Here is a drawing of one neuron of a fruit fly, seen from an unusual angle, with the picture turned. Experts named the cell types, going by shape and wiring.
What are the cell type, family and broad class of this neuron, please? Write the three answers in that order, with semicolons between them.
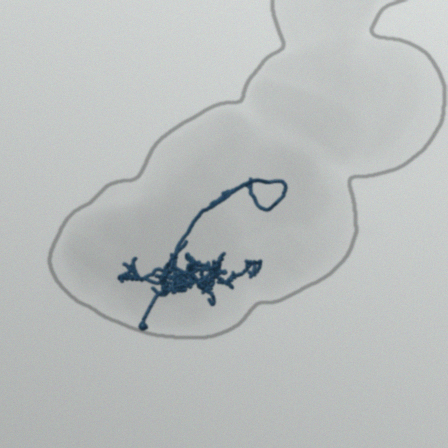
AVLP722m; hemilineage VLPl&d1_lateral; central-brain intrinsic neuron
